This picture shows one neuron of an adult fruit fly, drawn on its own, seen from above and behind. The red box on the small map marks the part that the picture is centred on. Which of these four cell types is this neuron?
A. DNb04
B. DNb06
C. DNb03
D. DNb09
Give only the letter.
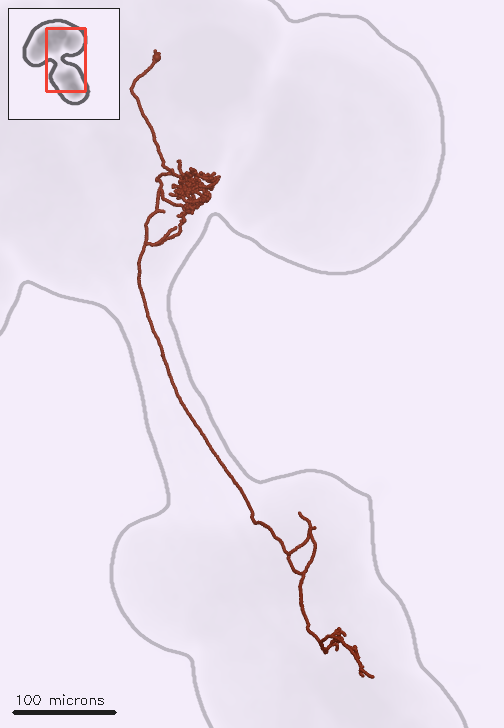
C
